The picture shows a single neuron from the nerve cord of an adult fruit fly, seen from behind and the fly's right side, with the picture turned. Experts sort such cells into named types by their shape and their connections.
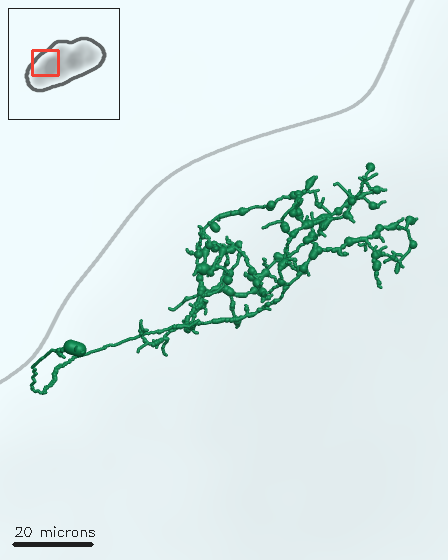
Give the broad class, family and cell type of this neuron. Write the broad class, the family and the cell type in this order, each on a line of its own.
nerve-cord intrinsic neuron
hemilineage 13B
IN13B090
